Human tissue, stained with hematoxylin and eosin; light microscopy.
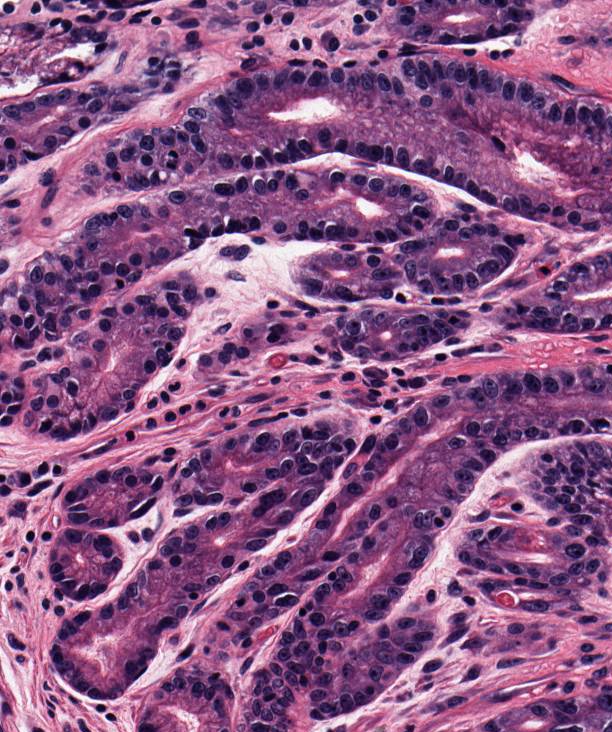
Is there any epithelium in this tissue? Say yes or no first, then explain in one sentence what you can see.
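Yes. The epithelial nuclei are oval to elongated and darkly stained.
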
